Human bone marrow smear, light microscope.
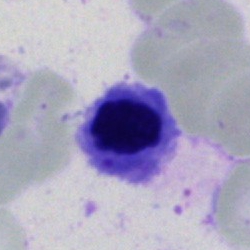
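Erythroblast, the central cell in a stained human bone marrow smear. The outline of the erythroblast is irregular, with a ragged, bumpy edge. Its nucleus lies toward the top of the cell, leaving a wider band of cytoplasm below it. The chromatin is dense and very dark, almost black. No distinct granules are seen in the cytoplasm.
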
